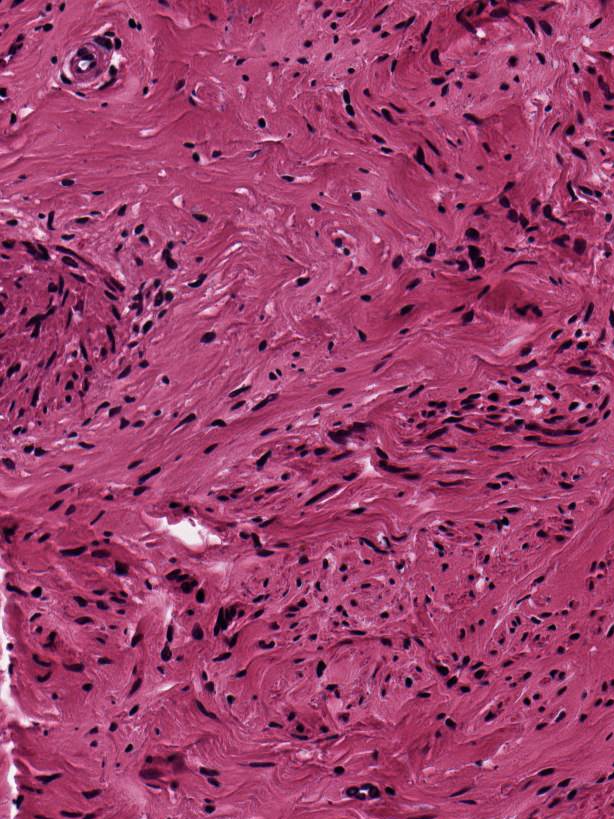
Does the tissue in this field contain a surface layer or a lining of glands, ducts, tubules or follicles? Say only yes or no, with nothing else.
No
